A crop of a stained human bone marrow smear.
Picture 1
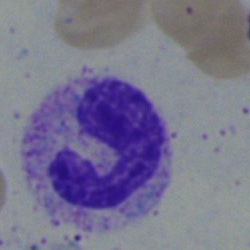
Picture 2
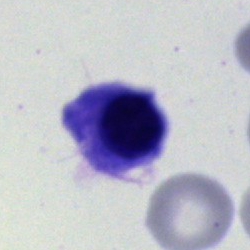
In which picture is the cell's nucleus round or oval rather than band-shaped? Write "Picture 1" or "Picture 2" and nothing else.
Picture 2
